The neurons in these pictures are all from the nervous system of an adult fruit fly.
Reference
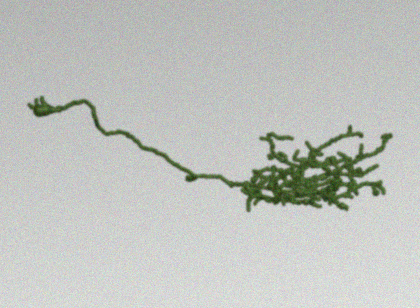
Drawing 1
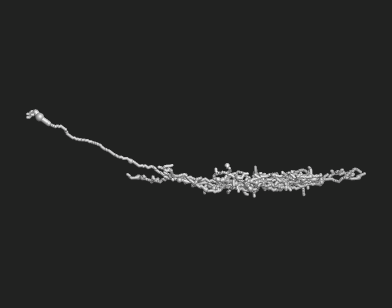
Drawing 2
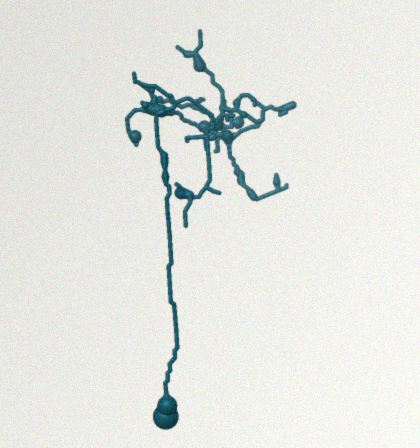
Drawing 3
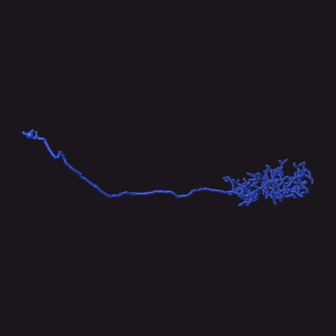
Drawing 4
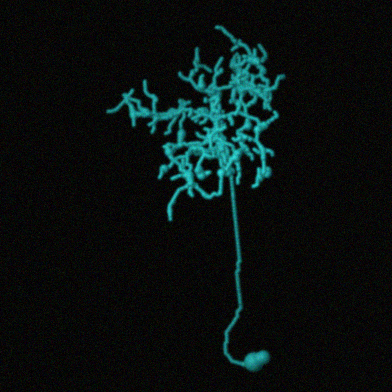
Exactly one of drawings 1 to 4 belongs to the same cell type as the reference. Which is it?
3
